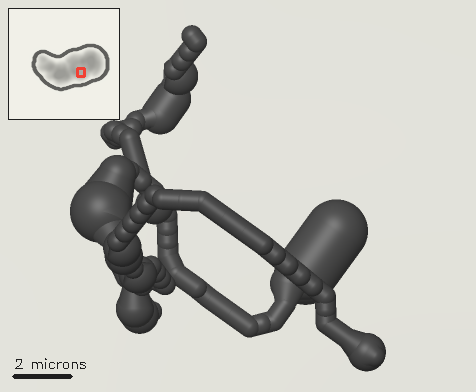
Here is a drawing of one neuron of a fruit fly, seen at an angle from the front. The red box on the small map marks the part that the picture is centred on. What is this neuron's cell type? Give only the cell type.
ORN_VL1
